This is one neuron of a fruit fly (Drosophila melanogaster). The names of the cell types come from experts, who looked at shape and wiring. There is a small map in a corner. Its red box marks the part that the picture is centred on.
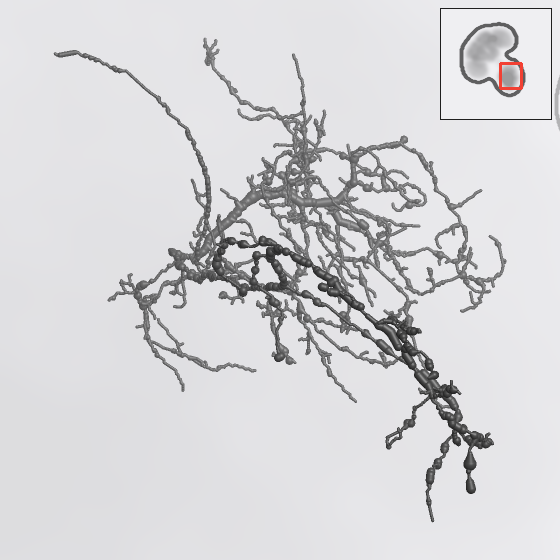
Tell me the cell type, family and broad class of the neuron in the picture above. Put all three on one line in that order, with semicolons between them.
IN11A003; hemilineage 11A; nerve-cord intrinsic neuron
